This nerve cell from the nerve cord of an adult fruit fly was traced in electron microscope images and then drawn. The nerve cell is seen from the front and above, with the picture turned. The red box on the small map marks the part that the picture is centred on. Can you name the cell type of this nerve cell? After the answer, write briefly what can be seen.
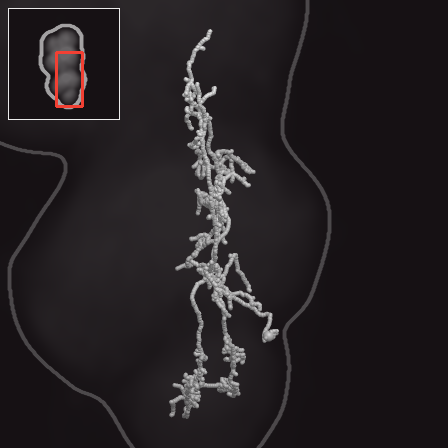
The cell type is INXXX304. Its broad class is nerve-cord intrinsic neuron. Dozens of branch ends can be seen. As drawn here it is more than twice as tall as it is wide.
